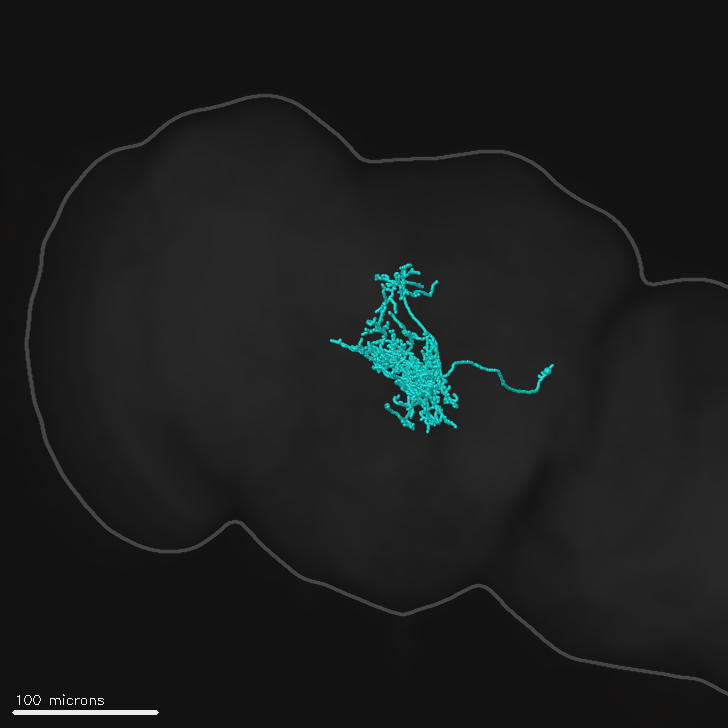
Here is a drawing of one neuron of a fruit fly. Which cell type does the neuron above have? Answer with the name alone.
LAL052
